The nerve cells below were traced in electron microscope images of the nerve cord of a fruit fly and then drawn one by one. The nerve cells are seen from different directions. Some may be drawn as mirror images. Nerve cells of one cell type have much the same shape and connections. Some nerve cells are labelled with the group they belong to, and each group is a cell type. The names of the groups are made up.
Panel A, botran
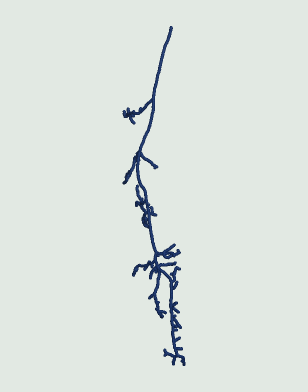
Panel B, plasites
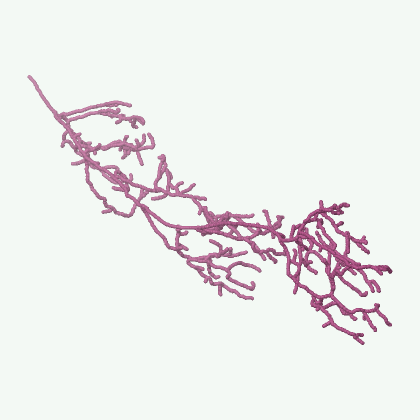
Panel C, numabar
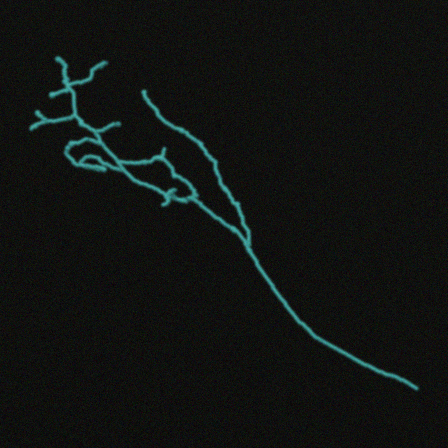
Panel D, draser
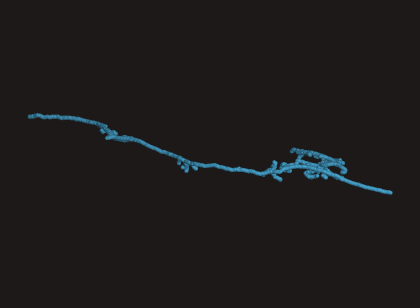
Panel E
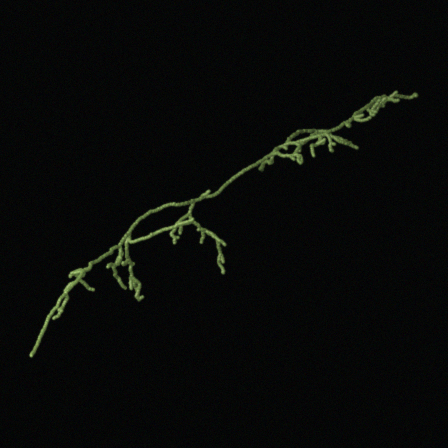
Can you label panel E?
botran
